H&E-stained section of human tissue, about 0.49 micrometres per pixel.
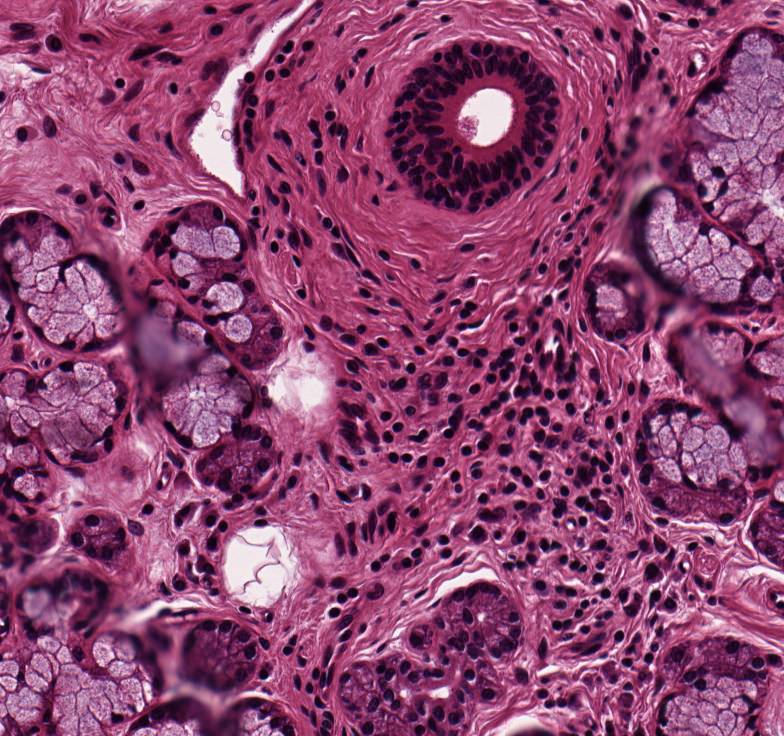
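Minor salivary gland. A duct at top centre has more than one layer of crowded dark-nucleated cells around a small round clear lumen, wrapped in concentric layers of pink collagen fibres. Cellular connective tissue runs down from it between acinar groups left and right. Most acini have pale, frothy, lilac cytoplasm, nuclei flattened against the cell base.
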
